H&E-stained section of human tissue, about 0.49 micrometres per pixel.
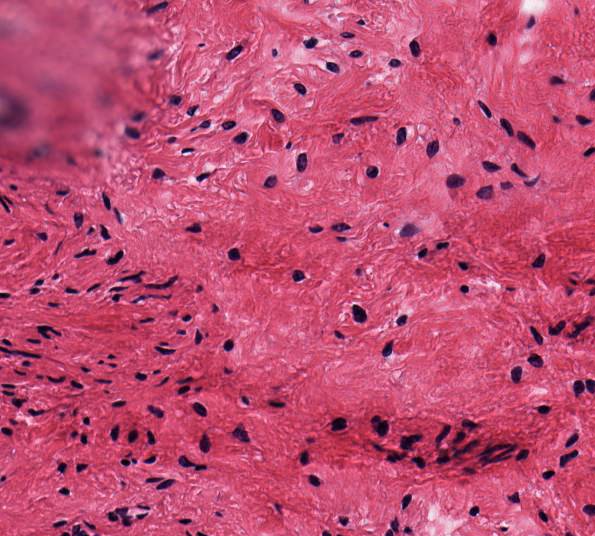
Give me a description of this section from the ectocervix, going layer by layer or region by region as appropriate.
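Across this section the nuclei are small, dark and oval to spindle-shaped, with little variation from one to the next. They lie more crowded in the lower left than in the centre and upper right. In the lower right part, a small, tight cluster of crowded dark nuclei can be found. No individual cell borders are discernible, and the nuclei are set within the pink fibrillary material.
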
